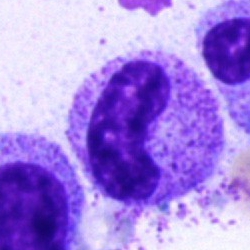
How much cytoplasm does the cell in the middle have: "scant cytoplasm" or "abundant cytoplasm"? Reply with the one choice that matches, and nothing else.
Abundant cytoplasm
